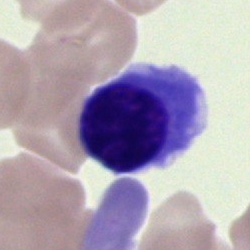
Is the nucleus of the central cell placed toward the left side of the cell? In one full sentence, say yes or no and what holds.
Yes, most of its cytoplasm is located to the right of its nucleus.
